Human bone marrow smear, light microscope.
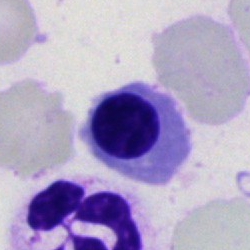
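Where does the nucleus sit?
Off-centre, toward the upper left.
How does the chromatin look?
Dense, dark purple, coarsely clumped.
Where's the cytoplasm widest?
On the right and lower sides of the nucleus, stained blue-lavender.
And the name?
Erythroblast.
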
